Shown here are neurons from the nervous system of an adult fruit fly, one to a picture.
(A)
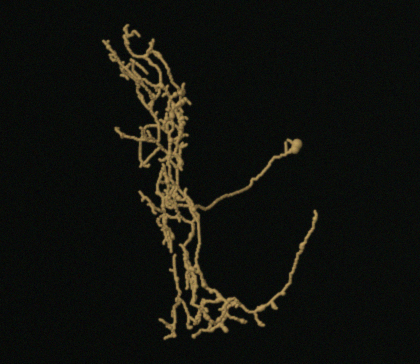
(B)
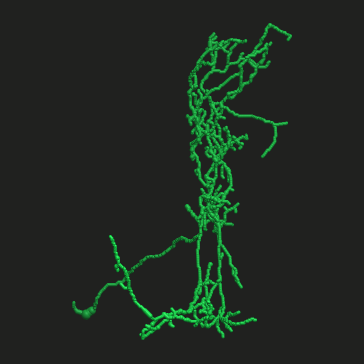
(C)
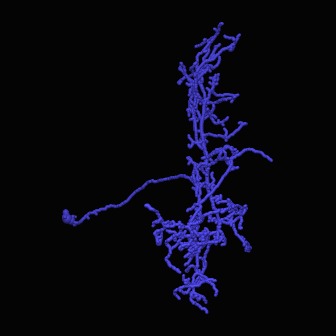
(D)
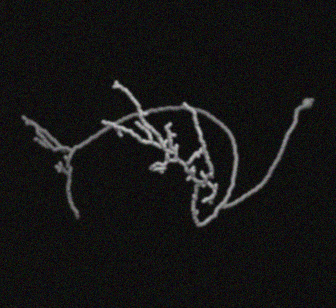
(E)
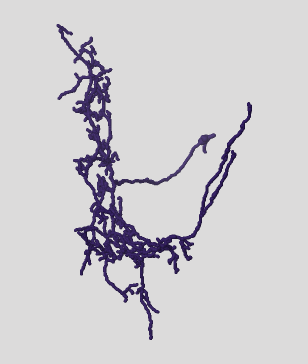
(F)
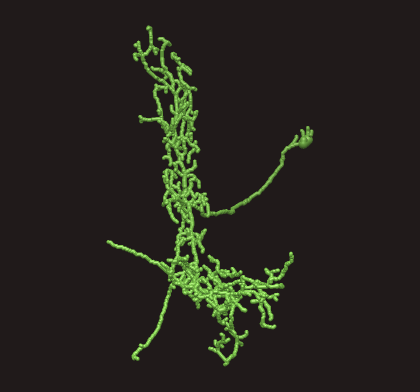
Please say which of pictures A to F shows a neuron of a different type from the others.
Picture D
